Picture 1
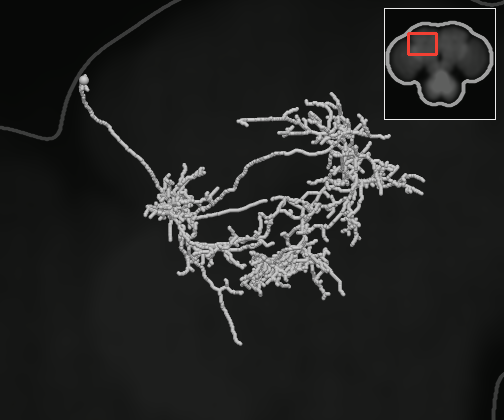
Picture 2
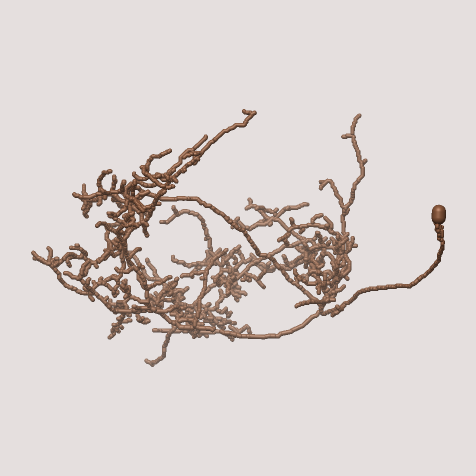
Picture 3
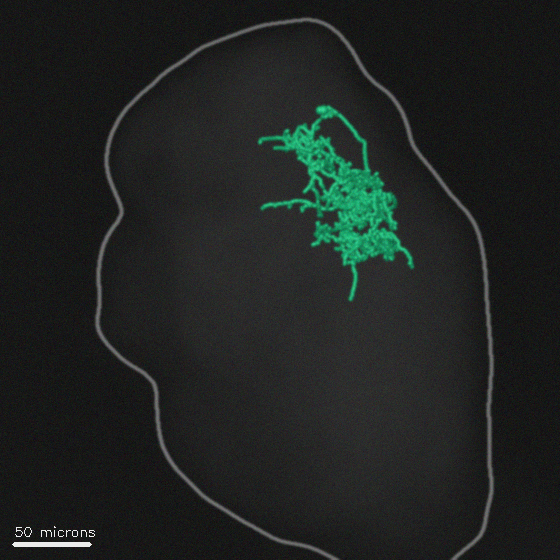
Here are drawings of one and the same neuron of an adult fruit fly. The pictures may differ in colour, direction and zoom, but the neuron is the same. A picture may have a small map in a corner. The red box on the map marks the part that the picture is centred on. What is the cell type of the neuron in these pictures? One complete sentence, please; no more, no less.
On the level of cell type, this neuron is CL130.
